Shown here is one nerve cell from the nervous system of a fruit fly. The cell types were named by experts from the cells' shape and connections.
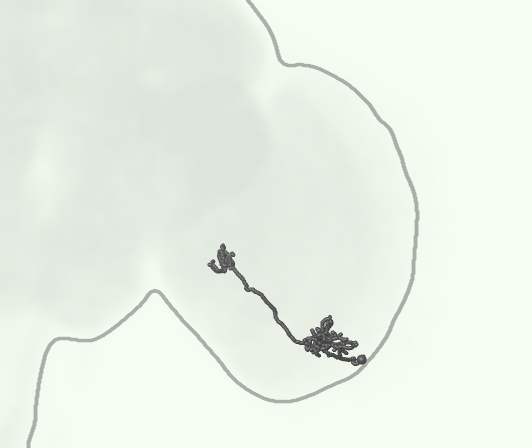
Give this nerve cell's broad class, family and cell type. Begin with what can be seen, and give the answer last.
As drawn here it is wider than it is tall. It is an optic-lobe intrinsic neuron. The family is Tm. Its cell type is Tm40.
